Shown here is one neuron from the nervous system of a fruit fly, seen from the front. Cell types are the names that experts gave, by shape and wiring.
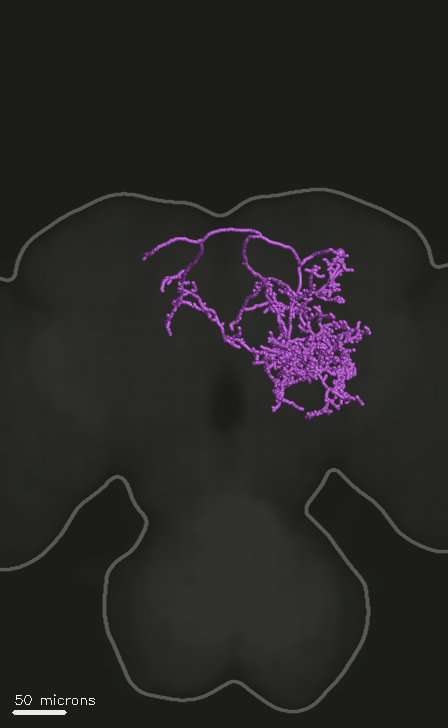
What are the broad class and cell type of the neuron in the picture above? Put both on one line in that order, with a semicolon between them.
central-brain intrinsic neuron; PLP245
